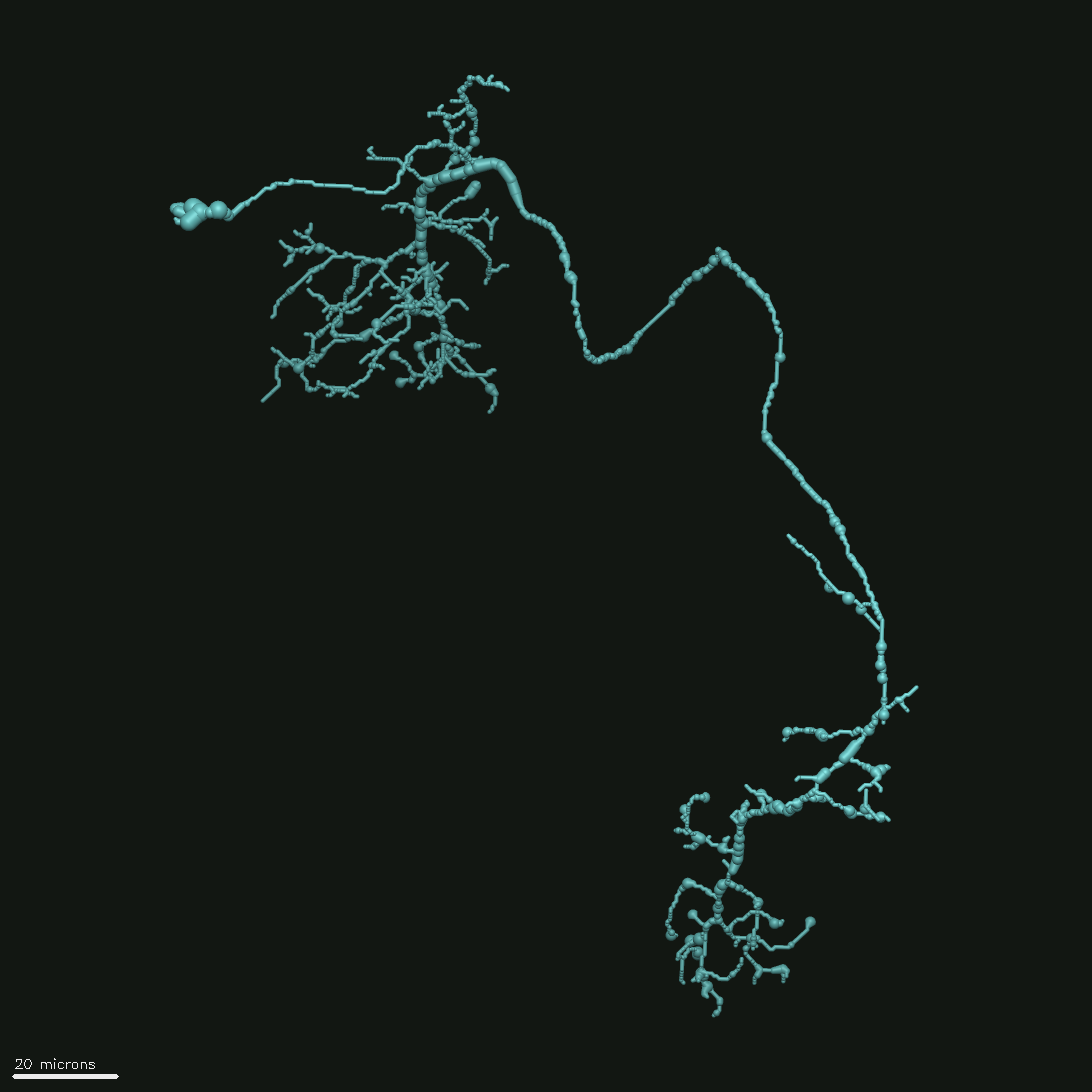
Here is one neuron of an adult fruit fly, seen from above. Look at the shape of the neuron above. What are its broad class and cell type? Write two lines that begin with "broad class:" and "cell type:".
broad class: central-brain intrinsic neuron
cell type: ATL007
